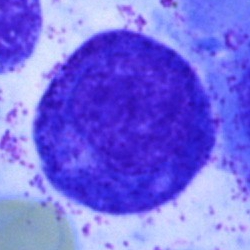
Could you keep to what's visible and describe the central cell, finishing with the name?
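In outline the cell is roughly round. Its chromatin is finely stippled rather than coarsely clumped. Staining is a deep blue-purple throughout the cell. No projections or blebs are present on the cell surface. The cell is a promyelocyte.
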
